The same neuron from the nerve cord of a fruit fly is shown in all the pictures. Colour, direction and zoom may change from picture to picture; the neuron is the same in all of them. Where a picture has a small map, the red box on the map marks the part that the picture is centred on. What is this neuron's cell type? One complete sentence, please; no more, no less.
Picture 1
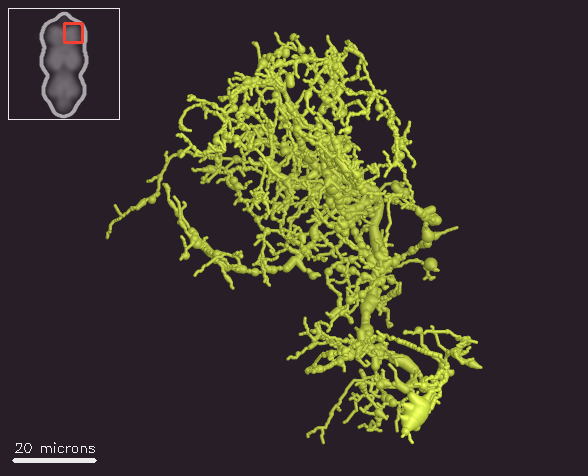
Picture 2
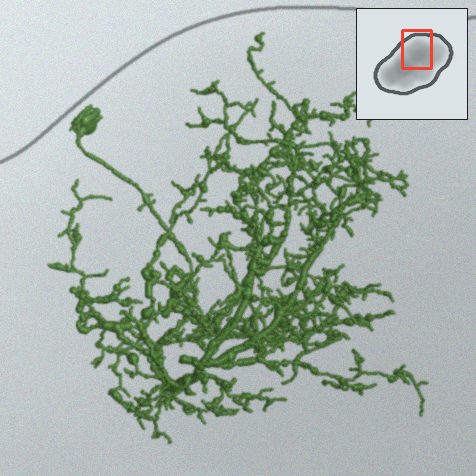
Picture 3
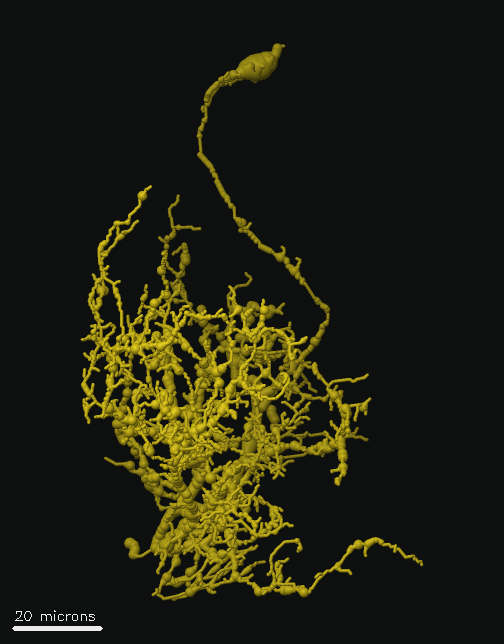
The neuron is typed under the name IN19A030.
